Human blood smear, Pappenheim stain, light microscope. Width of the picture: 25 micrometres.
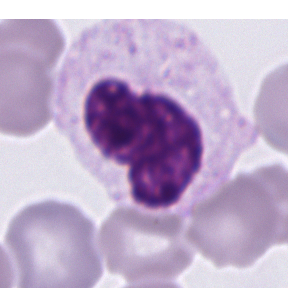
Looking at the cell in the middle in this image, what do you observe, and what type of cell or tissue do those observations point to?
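Nucleus low in the cell, reaching close to the lower edge. No distinct nucleoli. Fine pink-purple granules scattered through cytoplasm. Outline irregular, edge gently scalloped. Name: segmented neutrophil.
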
